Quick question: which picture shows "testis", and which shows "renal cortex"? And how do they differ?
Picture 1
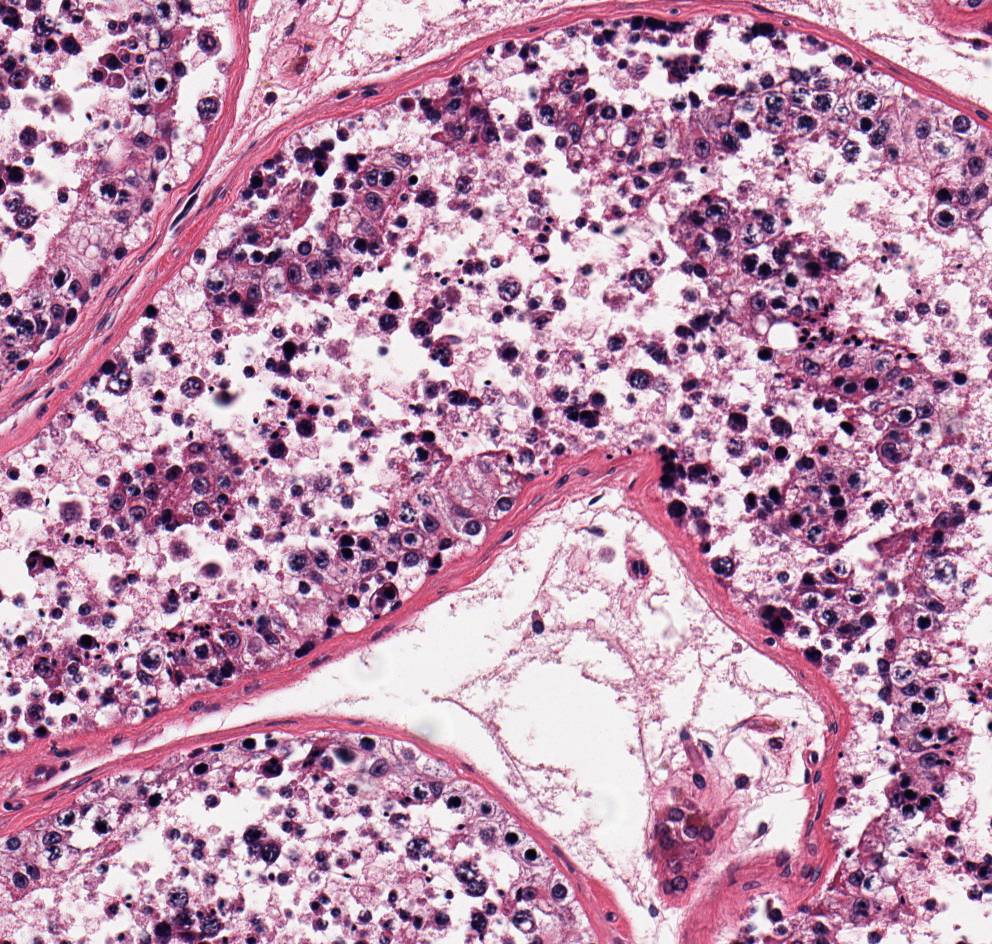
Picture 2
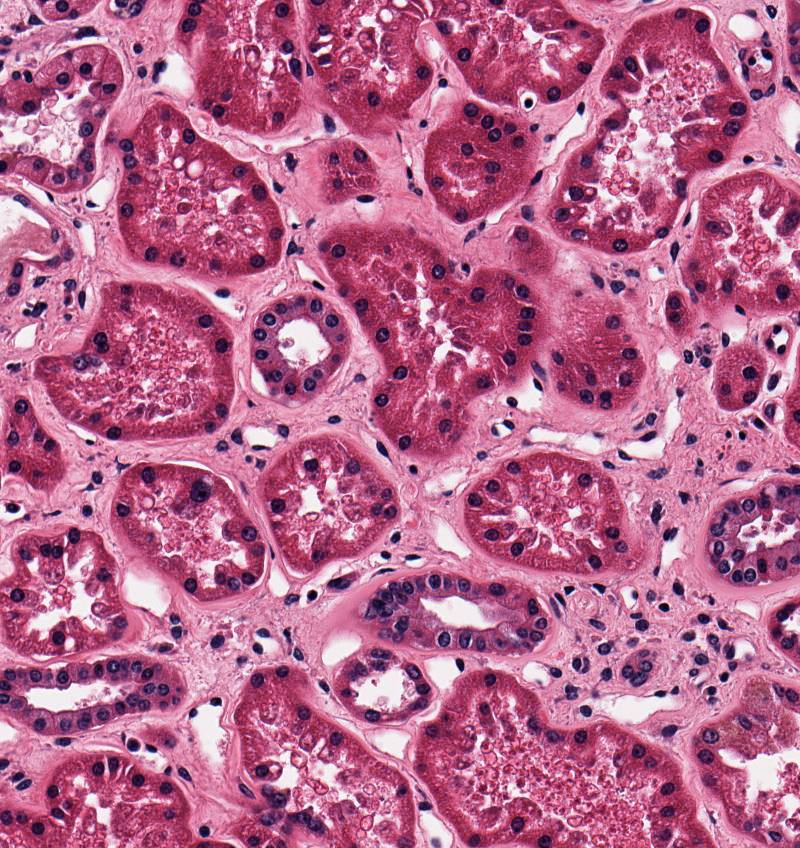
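Picture 1 is testis, and picture 2 is renal cortex. Start with the testis: tubules full of loosely packed, separated cells and many small, round, very dark nuclei, with no central lumen to be made out. The renal cortex's large eosinophilic tubules have narrow, irregular lumens partly filled with fluffy, bubbly pale-pink apical material, and a single basal row of round dark nuclei. Notice the wide pale space crossed by wispy pink strands between testis tubules at bottom centre; renal cortex tubules are separated by narrow strips of stroma.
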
